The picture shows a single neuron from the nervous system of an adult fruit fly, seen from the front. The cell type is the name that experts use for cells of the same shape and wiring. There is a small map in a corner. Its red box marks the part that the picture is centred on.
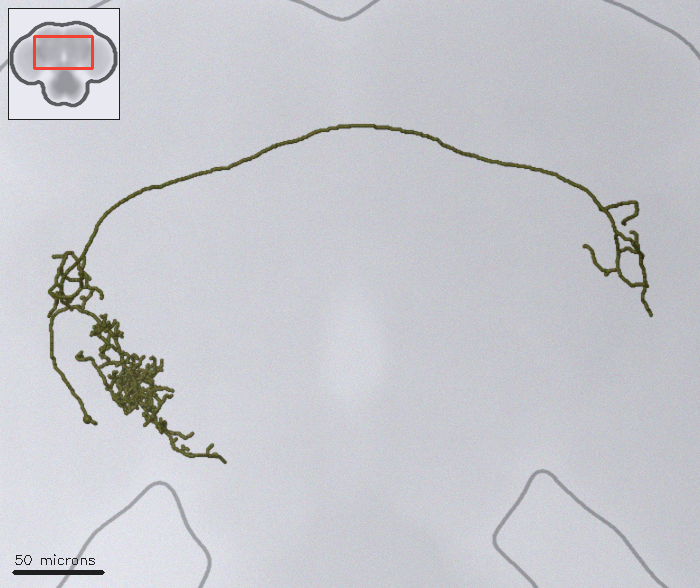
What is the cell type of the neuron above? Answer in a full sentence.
The cell type is AVLP140.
